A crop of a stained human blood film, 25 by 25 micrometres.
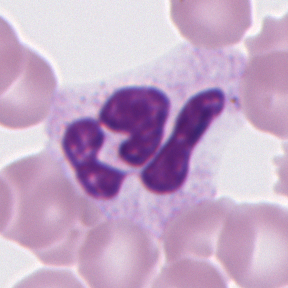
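Segmented neutrophil, the central cell of a stained peripheral blood smear. Nucleus divided into three separate lobes; the right-hand lobe is a single elongated, sausage-like piece set diagonally. No nucleoli visible in any lobe. No vacuoles in the cytoplasm.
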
